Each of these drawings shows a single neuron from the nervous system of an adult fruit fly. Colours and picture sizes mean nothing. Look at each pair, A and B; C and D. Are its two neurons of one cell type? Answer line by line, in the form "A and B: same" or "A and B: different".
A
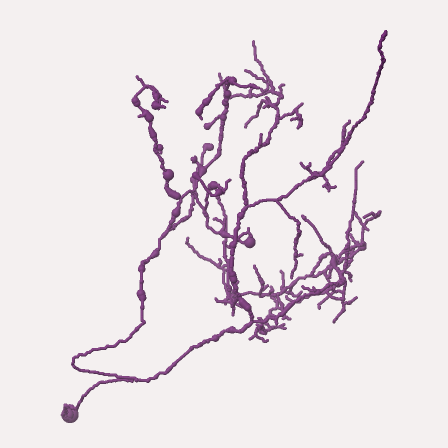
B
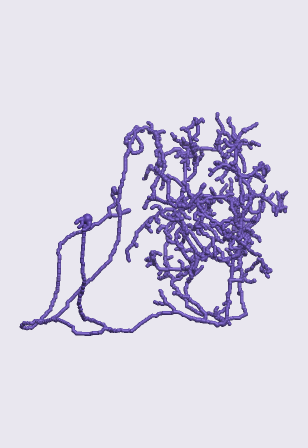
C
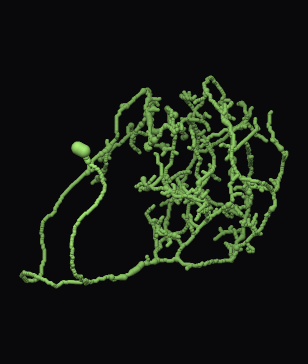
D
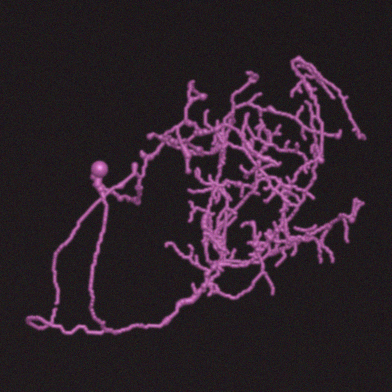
A and B: different
C and D: same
